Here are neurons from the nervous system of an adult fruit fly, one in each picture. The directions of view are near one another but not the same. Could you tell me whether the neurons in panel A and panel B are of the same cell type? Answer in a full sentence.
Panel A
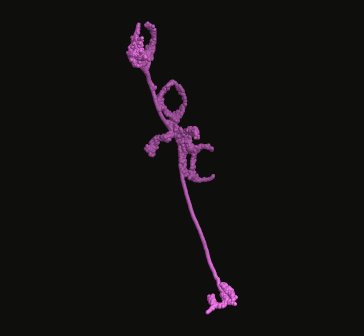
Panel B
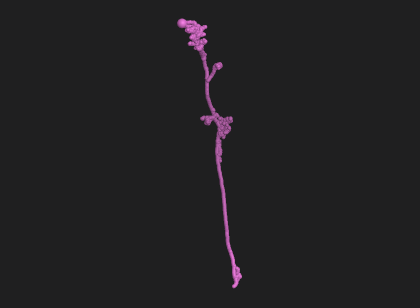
They are of different cell types.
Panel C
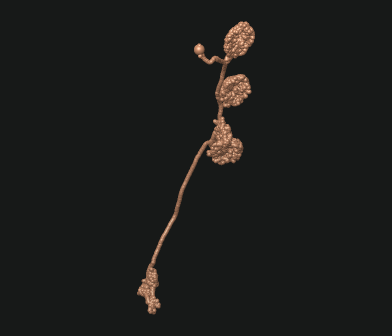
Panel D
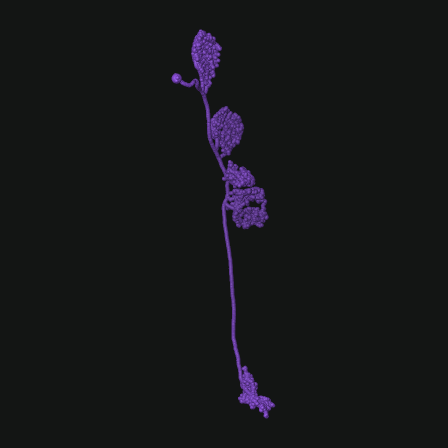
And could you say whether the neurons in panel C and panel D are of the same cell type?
They are of the same cell type.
